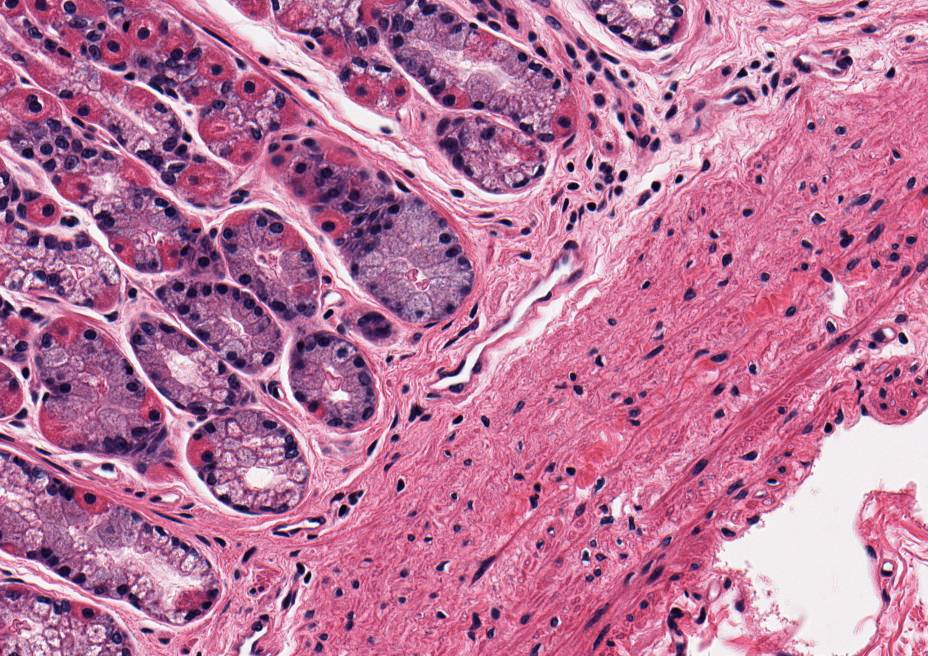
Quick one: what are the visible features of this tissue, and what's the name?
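I notice packed glands on the left, many mid-left cut across as round to oval profiles; pink fibrous tissue fills the right, the boundary diagonal. Large rounded cells with bright pink cytoplasm and one central round nucleus lie among glands, mostly upper left. This is stomach.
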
